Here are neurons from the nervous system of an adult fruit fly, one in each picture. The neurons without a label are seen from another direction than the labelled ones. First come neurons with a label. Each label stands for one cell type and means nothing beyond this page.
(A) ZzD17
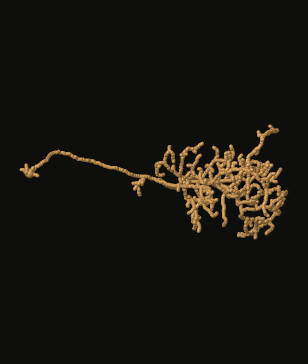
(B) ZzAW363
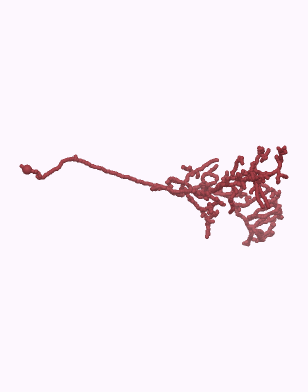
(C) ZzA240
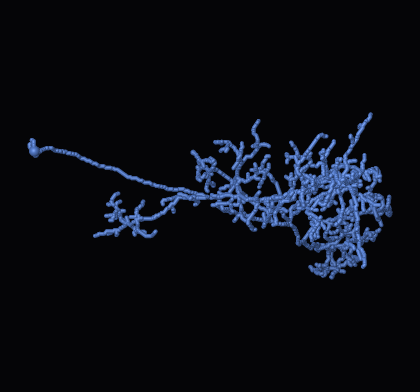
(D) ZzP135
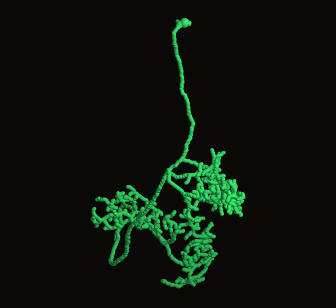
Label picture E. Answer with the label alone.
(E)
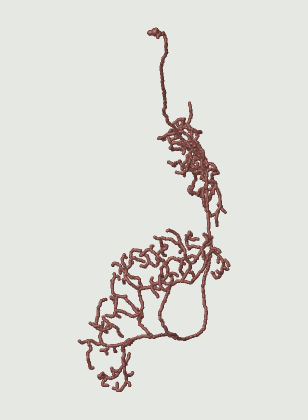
ZzP135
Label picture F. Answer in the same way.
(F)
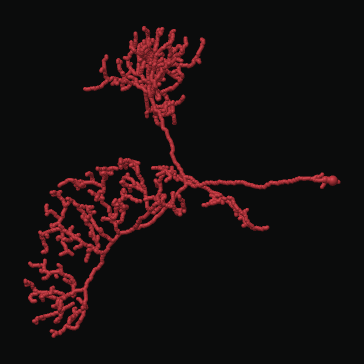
ZzA240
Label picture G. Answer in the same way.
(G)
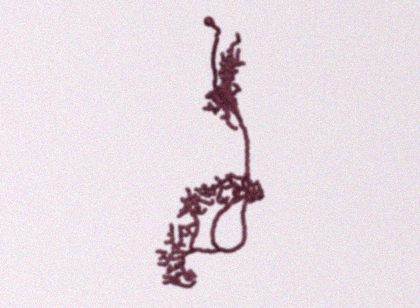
ZzP135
